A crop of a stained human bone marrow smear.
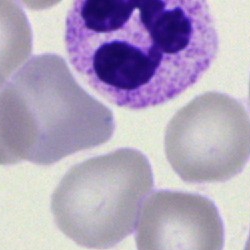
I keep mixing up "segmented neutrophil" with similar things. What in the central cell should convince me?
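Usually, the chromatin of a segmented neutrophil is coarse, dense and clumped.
In this cell the chromatin is dense and stains a very dark purple, which is in keeping with that.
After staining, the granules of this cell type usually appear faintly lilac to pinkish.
Here, fine violet granules lie scattered throughout the cytoplasm. The cytoplasm itself is a pale pinkish-lilac colour, and the outline is rounded and smooth.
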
